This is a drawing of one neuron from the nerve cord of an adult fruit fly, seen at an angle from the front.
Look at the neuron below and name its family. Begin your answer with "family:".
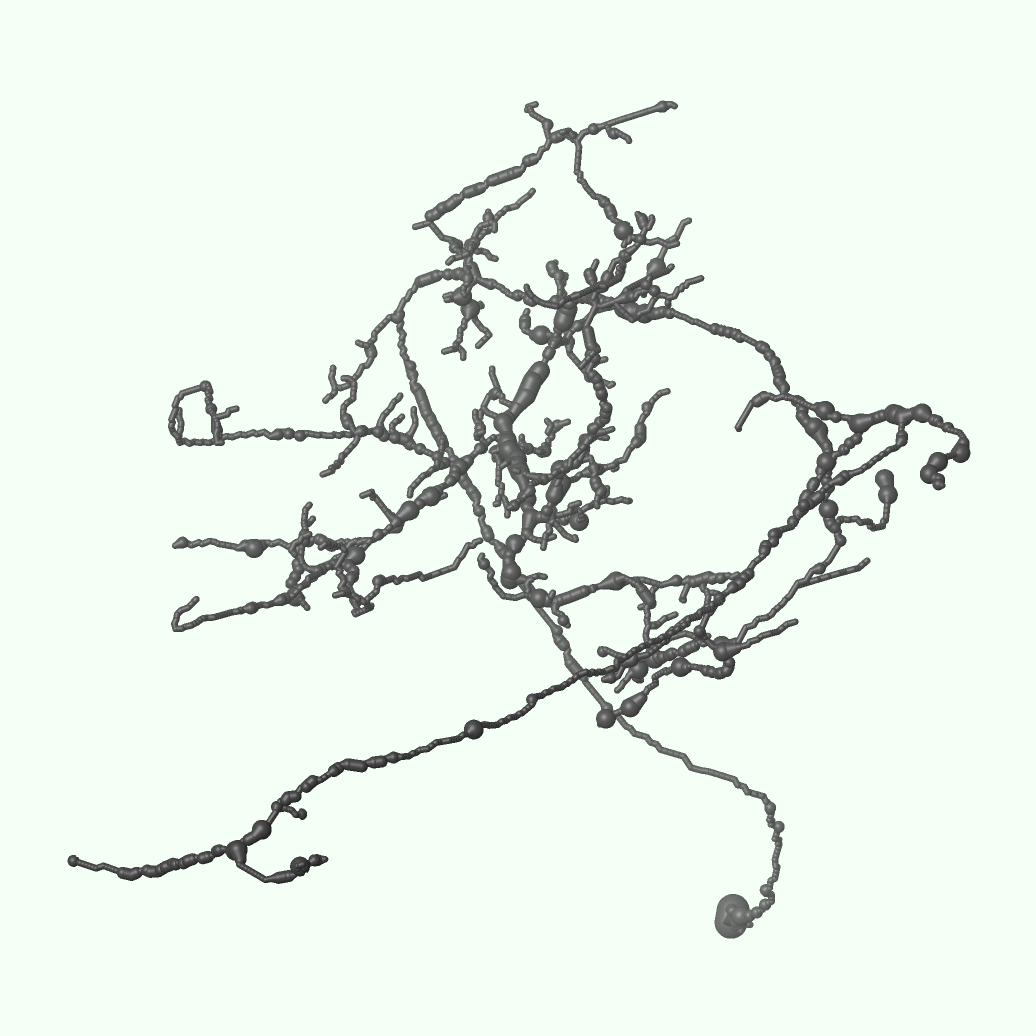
family: hemilineage 06A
